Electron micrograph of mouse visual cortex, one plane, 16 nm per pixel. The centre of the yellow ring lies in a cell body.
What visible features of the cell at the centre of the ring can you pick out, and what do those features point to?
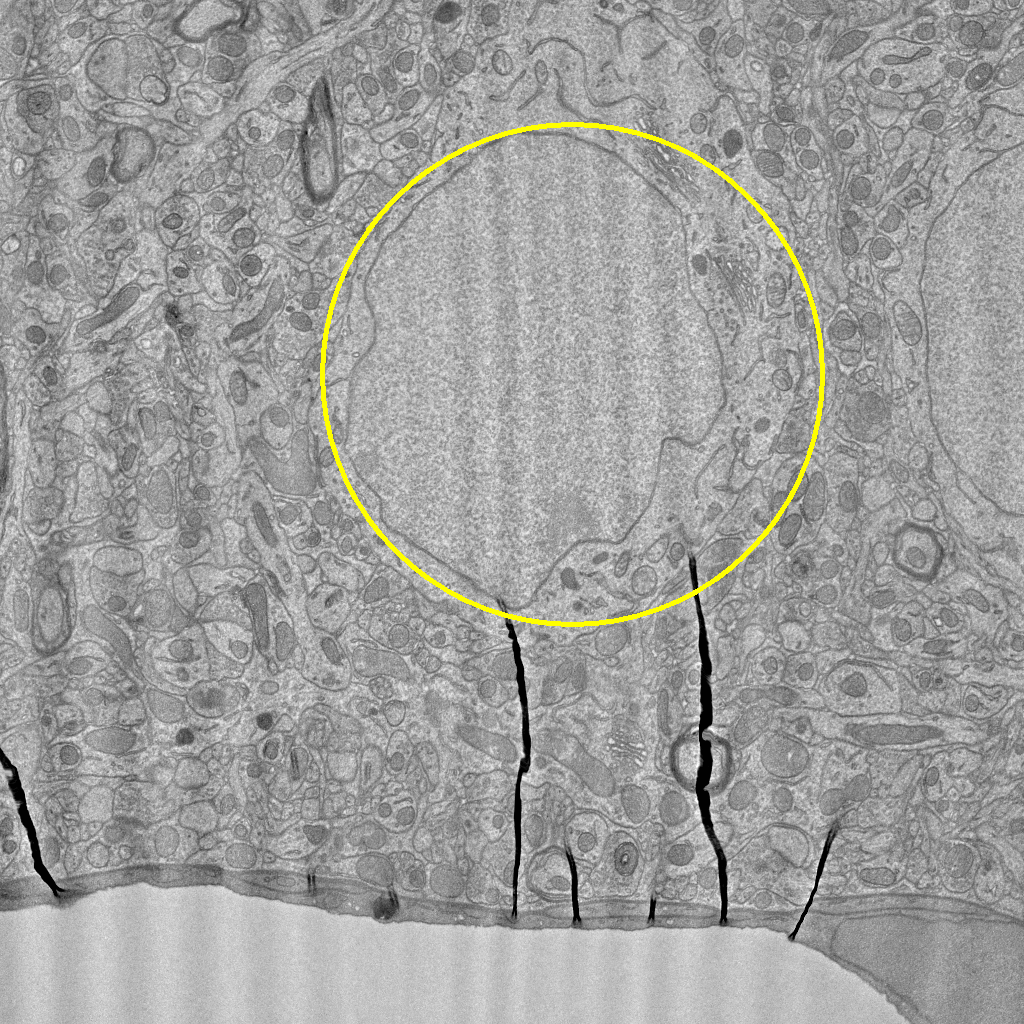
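I notice a large nucleus occupying most of the ring. Its outline is wavy, deeply notched at lower right. The chromatin seems pale and evenly dispersed, without dark clumps at the envelope. Golgi stacks lie upper right of the nucleus, in the cytoplasm. An excitatory neuron, then.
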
